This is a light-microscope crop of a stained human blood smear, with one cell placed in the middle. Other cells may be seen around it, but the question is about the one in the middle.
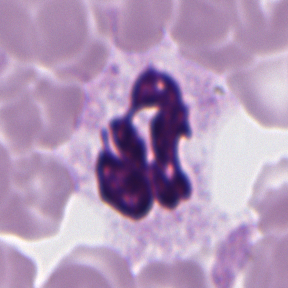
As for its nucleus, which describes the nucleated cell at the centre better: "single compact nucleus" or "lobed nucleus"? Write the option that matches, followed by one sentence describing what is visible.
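Lobed nucleus. The nucleus forms two thick lobes, one left and one right, joined across the top.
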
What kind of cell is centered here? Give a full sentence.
The crop centres on a single cell, and that cell is a neutrophil.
